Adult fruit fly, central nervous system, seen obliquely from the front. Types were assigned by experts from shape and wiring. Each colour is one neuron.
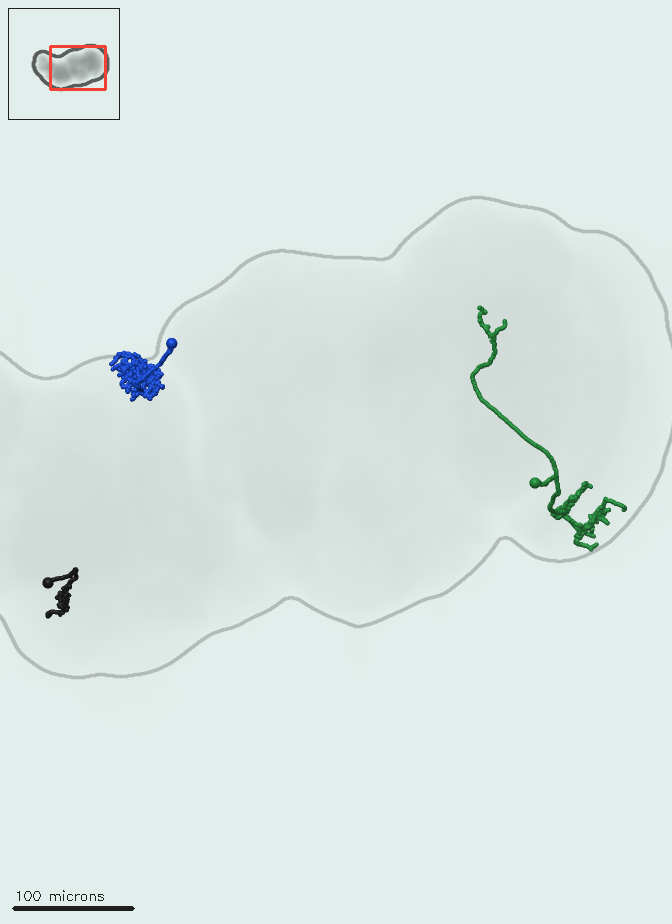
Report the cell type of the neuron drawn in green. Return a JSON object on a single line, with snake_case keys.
{"cell_type": "MeVP11"}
